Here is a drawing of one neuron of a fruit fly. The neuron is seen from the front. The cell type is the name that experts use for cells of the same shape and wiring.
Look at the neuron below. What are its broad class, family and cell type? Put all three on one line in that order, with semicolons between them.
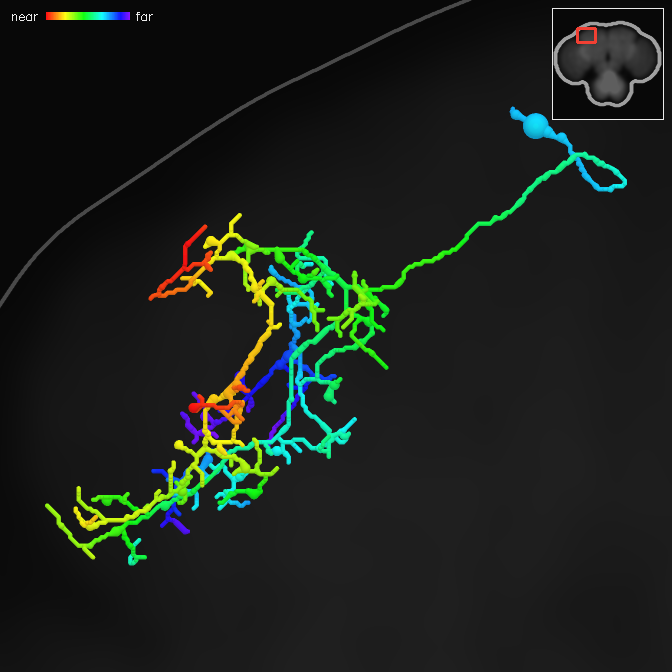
central-brain intrinsic neuron; hemilineage SLPpm1; LHPD4a1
